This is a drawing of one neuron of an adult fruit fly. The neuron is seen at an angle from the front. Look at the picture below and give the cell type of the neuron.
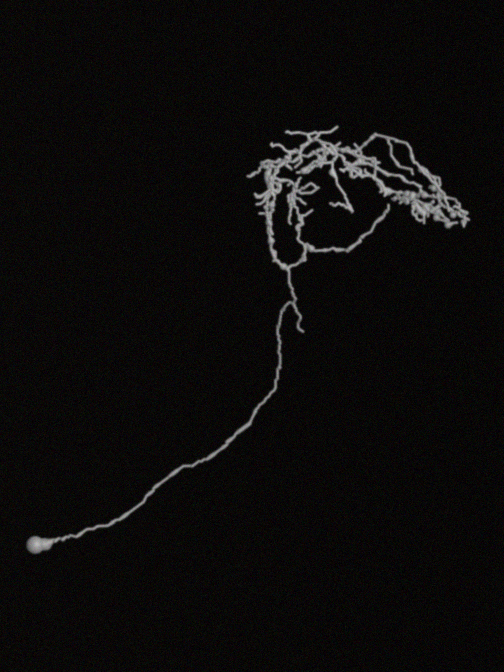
CB2430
